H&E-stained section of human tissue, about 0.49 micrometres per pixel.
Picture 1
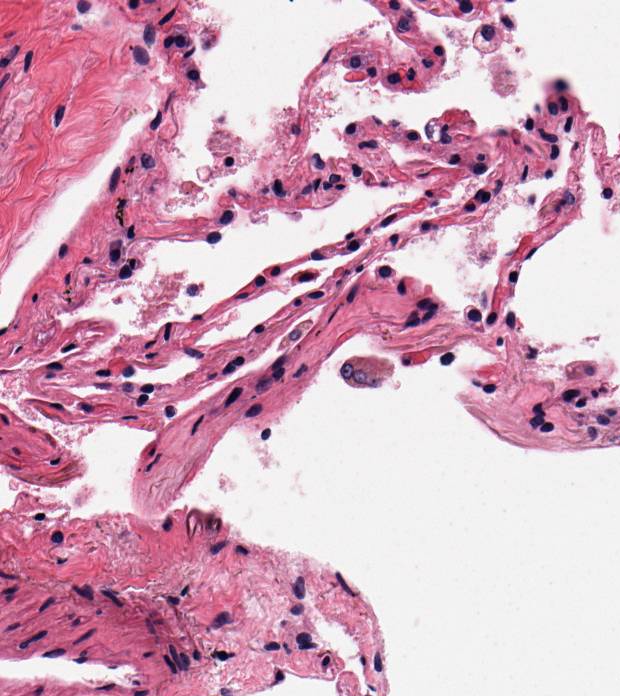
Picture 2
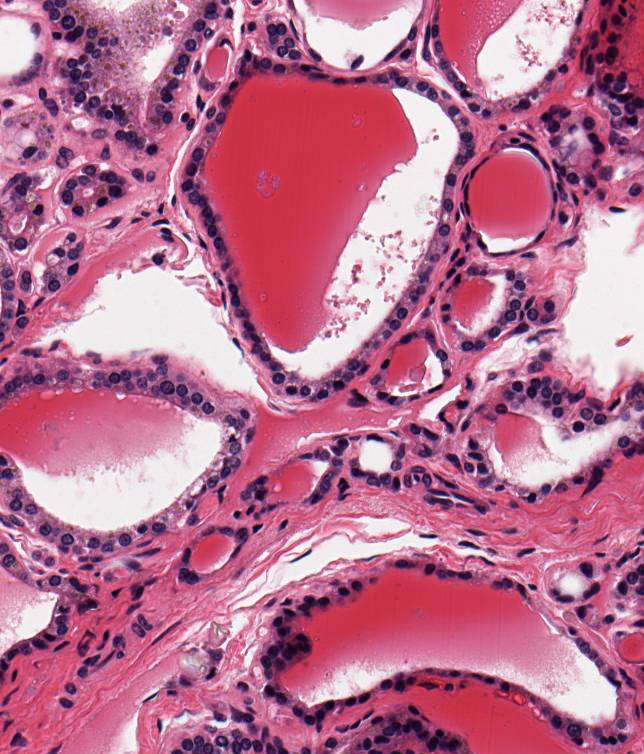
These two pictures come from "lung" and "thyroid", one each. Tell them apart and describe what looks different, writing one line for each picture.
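Picture 1 – lung. No glands or epithelium-lined tubules are present in the field.
Picture 2 – thyroid. The field is made up of closely packed follicles of widely varying size, from tiny to very large.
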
